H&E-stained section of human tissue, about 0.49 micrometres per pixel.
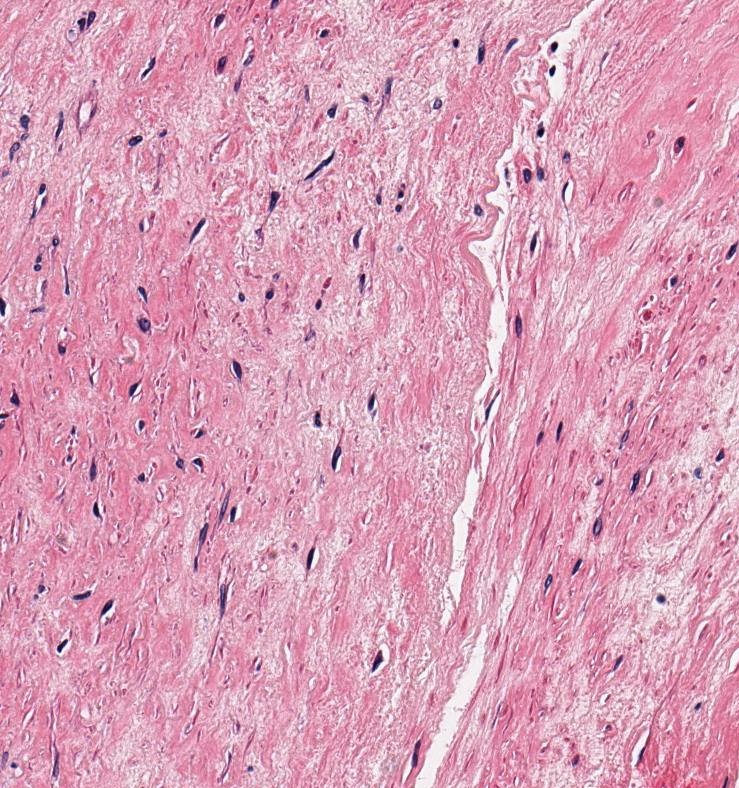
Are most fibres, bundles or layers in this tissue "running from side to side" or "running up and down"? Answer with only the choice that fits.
Running up and down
